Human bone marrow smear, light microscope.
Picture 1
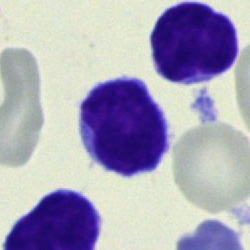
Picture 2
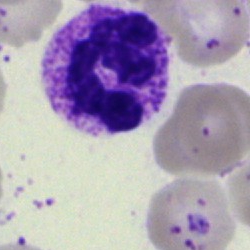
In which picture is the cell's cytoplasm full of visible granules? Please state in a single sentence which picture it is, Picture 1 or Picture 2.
Picture 2 has the cell with many visible granules in its cytoplasm.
